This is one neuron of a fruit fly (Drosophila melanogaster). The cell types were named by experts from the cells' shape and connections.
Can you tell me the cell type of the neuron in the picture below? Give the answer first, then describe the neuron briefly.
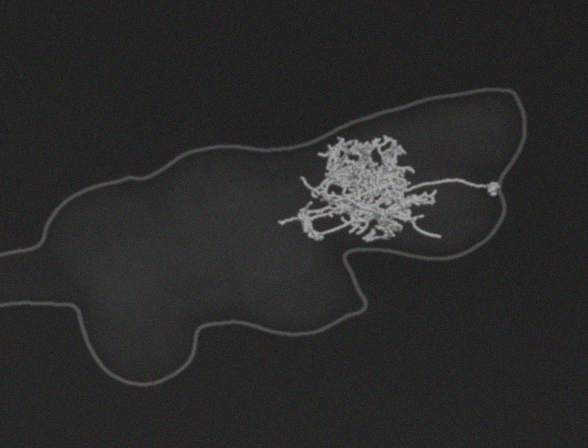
The cell type is IN05B012. It is a nerve-cord intrinsic neuron. As drawn here it is wider than it is tall.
